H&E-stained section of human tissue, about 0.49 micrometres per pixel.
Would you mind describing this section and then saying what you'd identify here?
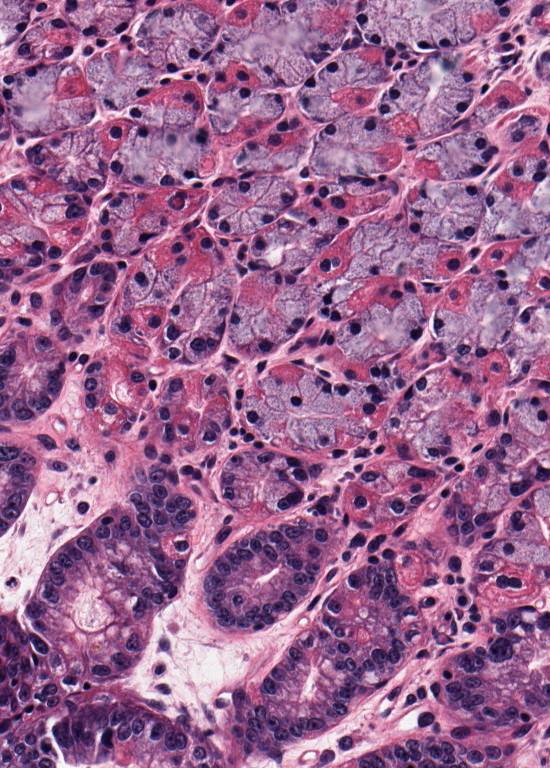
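In the upper two-thirds, pale glandular units are closely packed, separated by thin pink strands of stroma with small dark nuclei. Among the pale cells are scattered cells with bright pink cytoplasm and a single round central nucleus. The lower third holds glands lined by darker, more crowded cells around small, narrow central lumens. Stroma at the lower left is looser and paler. This is the stomach.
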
